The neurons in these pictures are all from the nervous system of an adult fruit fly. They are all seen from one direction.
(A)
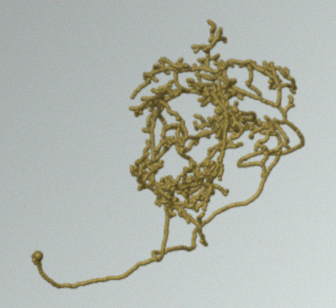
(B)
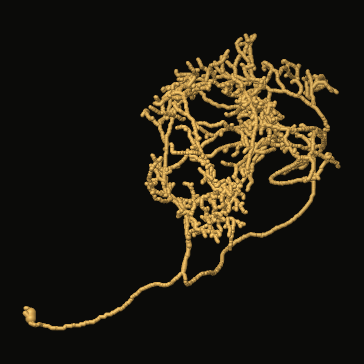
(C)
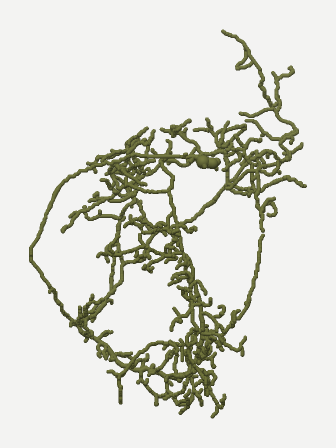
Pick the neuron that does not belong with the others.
Picture C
